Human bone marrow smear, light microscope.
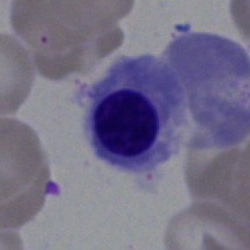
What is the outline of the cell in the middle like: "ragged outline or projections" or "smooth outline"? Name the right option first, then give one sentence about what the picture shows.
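Ragged outline or projections. The cell outline is irregular and ragged.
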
